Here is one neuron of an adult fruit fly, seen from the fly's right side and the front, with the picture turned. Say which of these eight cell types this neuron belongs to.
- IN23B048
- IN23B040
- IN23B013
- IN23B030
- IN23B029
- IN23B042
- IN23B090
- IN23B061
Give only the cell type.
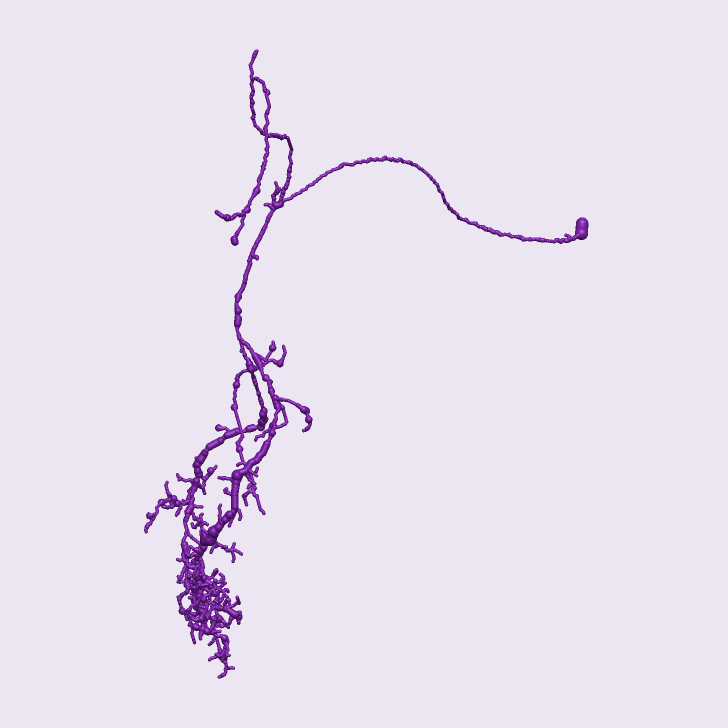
IN23B048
